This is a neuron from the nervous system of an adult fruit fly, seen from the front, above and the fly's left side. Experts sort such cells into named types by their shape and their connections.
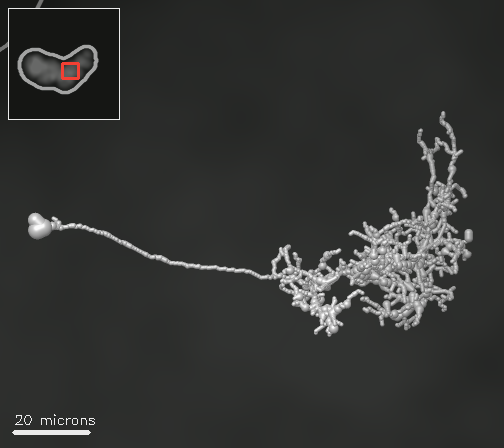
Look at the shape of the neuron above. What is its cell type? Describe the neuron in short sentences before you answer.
The cell body can be seen on the left of the picture. By the scale bar it is about 120 microns wide in this view. The picture shows dozens of branch ends. Its broad class is nerve-cord intrinsic neuron. It is of cell type IN09A024.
